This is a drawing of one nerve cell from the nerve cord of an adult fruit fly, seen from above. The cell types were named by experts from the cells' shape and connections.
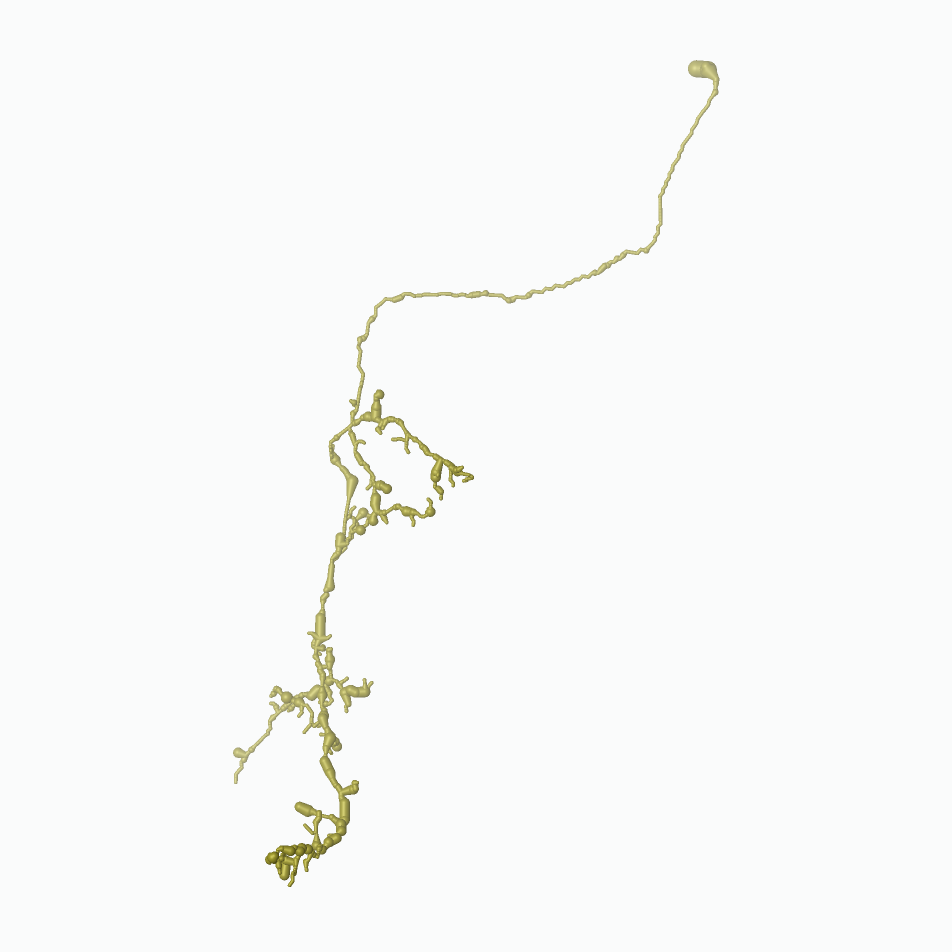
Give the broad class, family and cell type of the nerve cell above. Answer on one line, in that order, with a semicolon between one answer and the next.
nerve-cord intrinsic neuron; hemilineage 14A; IN14A086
